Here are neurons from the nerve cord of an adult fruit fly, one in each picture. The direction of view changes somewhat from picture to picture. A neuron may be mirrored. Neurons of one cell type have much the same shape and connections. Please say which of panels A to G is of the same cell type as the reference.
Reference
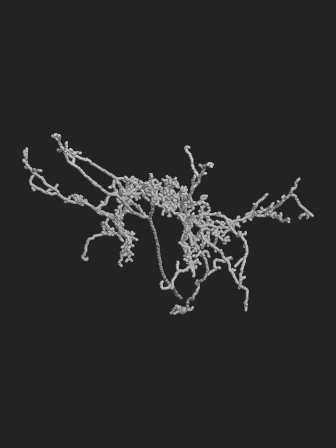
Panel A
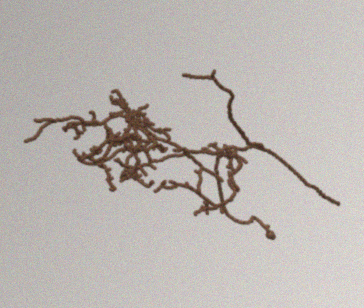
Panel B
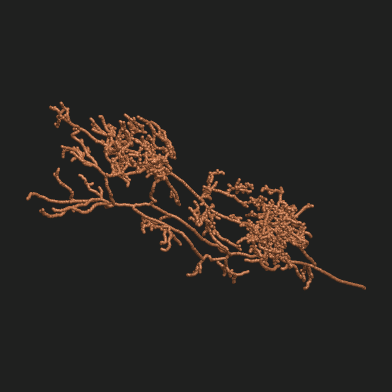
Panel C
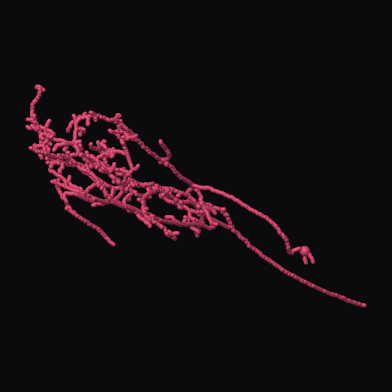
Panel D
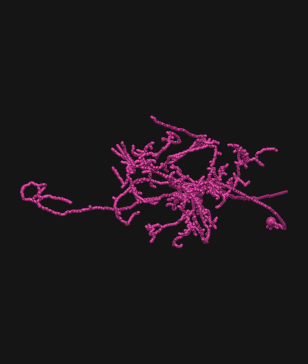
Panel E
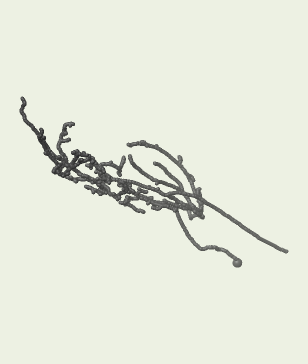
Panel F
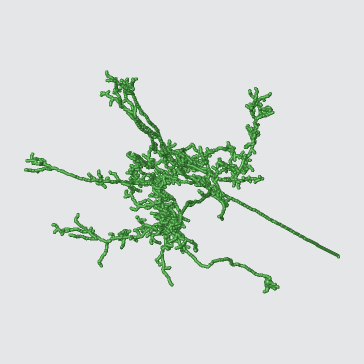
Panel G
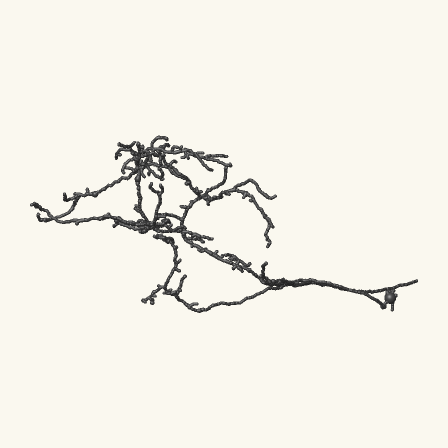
Panel F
